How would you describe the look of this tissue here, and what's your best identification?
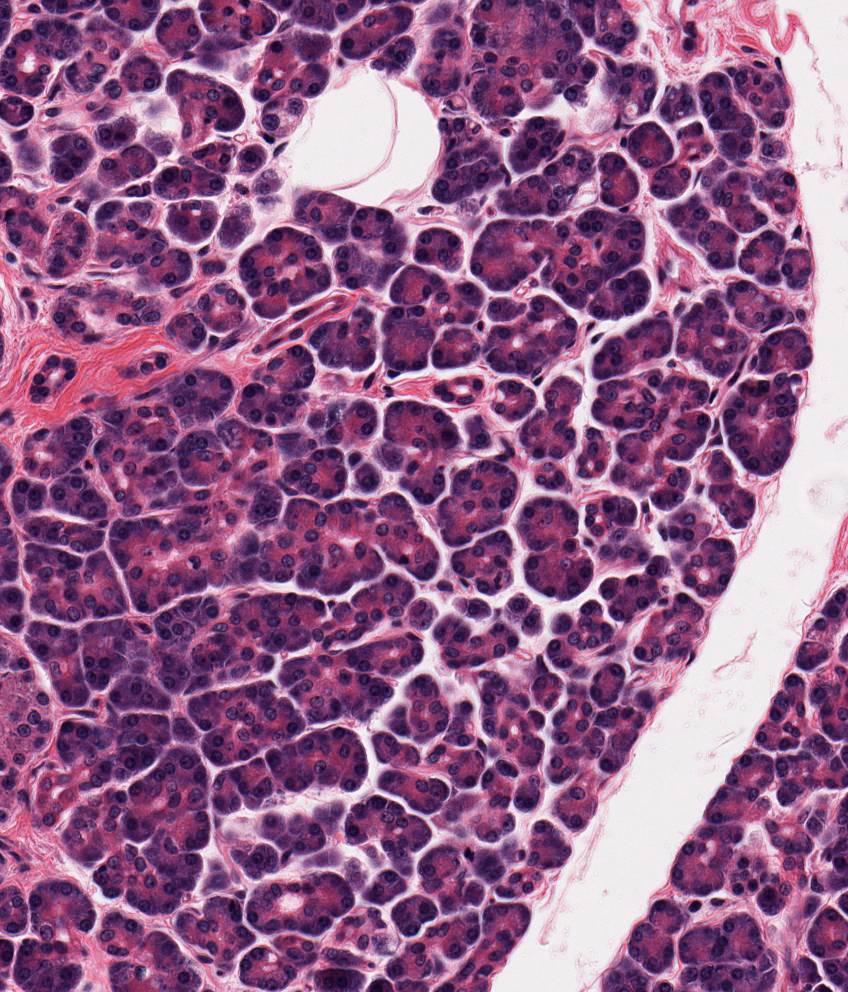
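Closely packed small rounded acini in lobules fill almost the whole field. The acinar cells are pyramidal, their cytoplasm deep purple basally and paler pink toward each acinus's centre. Each has a single round dark nucleus placed basally. At lower right a white diagonal cleft marks off a second strip of similar acinar tissue. This is pancreas.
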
